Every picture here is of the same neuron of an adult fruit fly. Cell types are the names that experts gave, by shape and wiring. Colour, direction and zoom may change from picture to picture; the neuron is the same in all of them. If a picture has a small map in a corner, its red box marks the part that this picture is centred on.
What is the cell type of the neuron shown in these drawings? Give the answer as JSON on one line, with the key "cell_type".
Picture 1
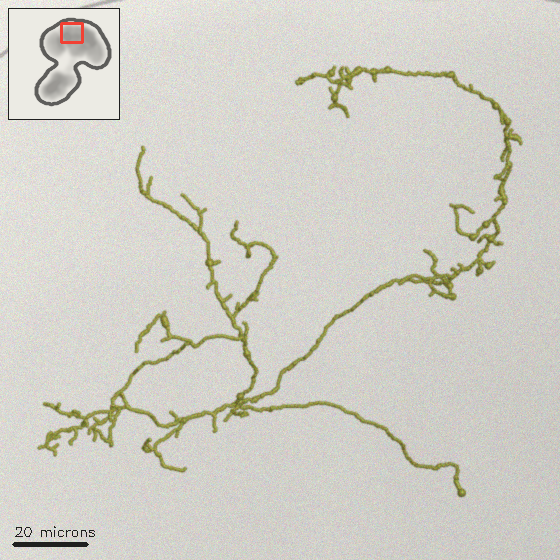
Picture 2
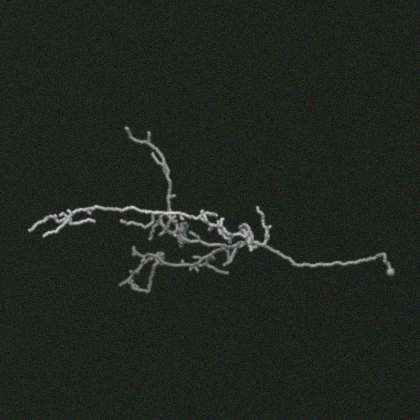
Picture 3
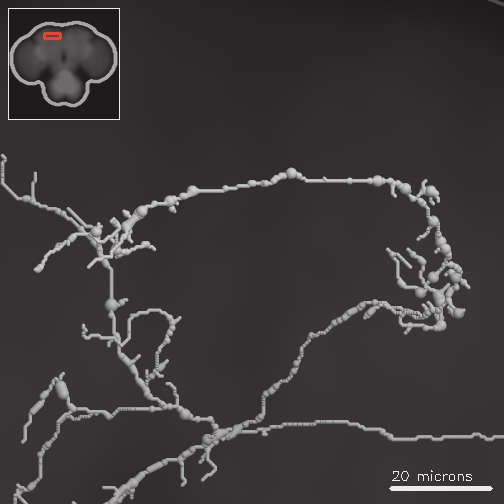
{"cell_type": "SMP328_a"}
